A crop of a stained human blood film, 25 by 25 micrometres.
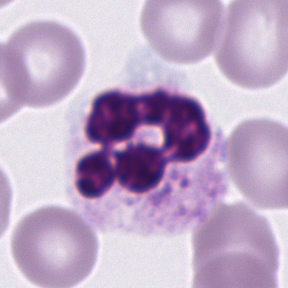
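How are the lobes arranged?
Around a small pale gap near the centre of the cell.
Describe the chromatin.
Dark purple and coarsely clumped.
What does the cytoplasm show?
It is pale lilac, widest below and to the right of the nucleus, and dotted with fine violet-pink granules.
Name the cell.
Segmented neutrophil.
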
